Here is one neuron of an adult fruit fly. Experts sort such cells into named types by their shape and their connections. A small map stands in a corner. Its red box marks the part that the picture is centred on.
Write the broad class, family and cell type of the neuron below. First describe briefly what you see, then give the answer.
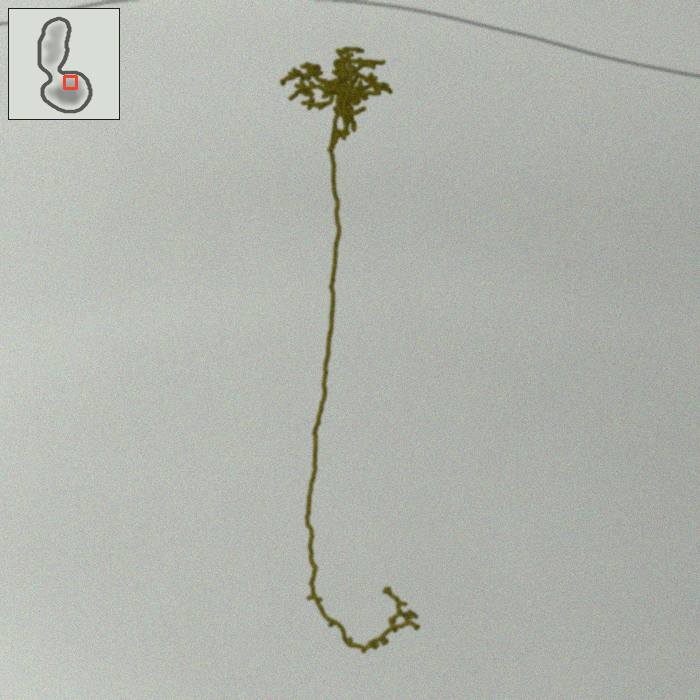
Its cell body lies at the top of the picture. In this view it is more than twice as tall as it is wide. This is an optic-lobe intrinsic neuron. The family is Tm. Its cell type is Tm5c.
